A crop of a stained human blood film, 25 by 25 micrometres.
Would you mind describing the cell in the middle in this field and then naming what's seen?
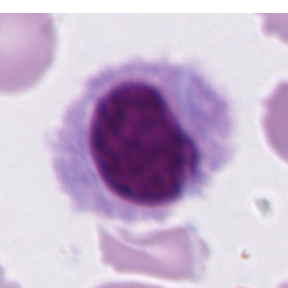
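Border fringed all round by fine, short, irregular projections; outline ragged, not smooth. Nucleus a single smooth oval, no indentation or lobes. Cytoplasm without distinct granules. Hairy cell.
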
